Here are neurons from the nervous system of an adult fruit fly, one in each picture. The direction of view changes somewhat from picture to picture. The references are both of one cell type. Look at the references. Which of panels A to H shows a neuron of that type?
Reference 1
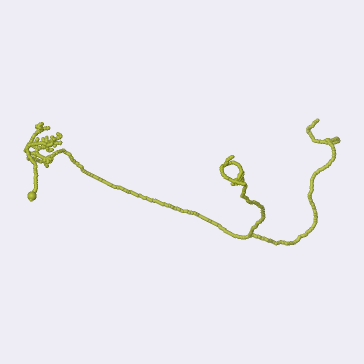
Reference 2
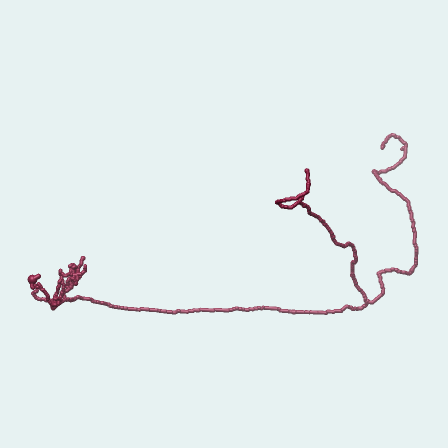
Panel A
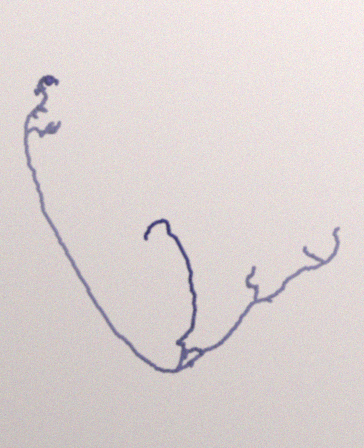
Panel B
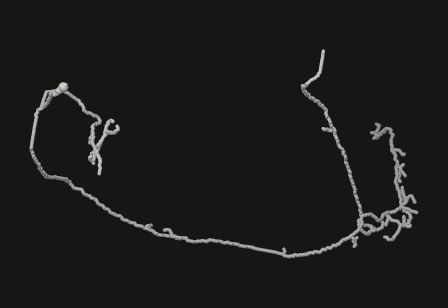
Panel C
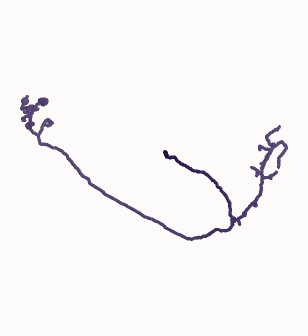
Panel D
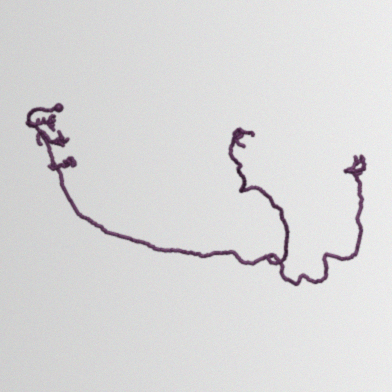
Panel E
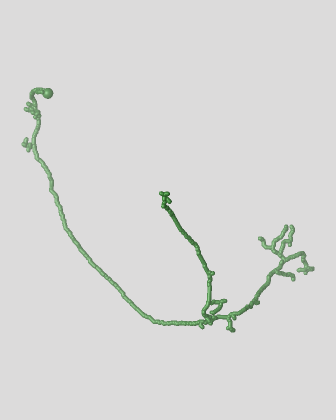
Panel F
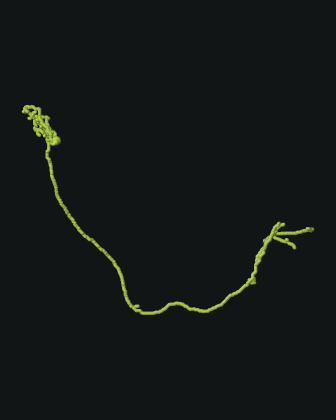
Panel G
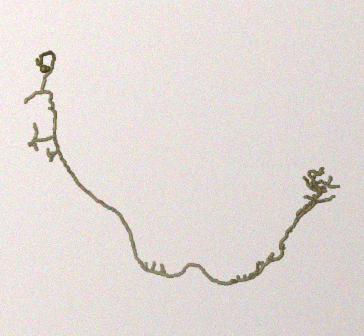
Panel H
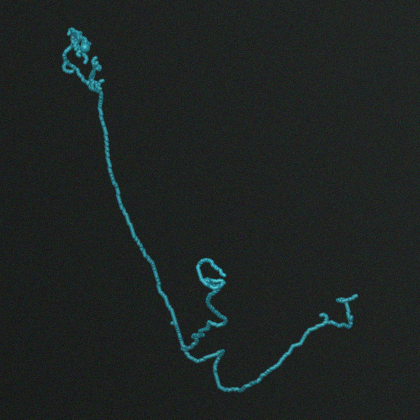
H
